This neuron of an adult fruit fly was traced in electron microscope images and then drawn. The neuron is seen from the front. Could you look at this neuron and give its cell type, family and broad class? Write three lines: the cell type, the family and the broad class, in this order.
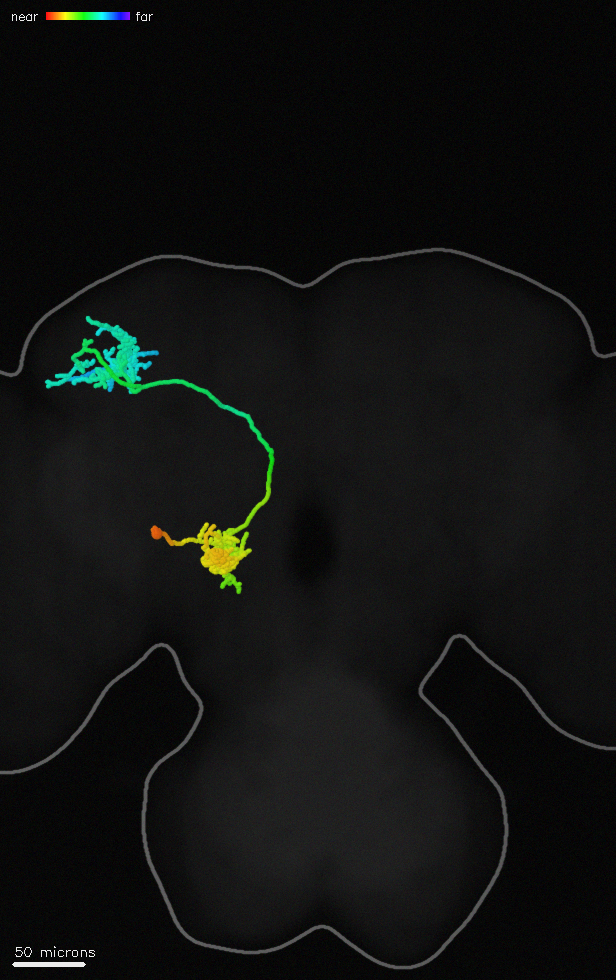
V_l2PN
hemilineage ALl1_ventral
central-brain intrinsic neuron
